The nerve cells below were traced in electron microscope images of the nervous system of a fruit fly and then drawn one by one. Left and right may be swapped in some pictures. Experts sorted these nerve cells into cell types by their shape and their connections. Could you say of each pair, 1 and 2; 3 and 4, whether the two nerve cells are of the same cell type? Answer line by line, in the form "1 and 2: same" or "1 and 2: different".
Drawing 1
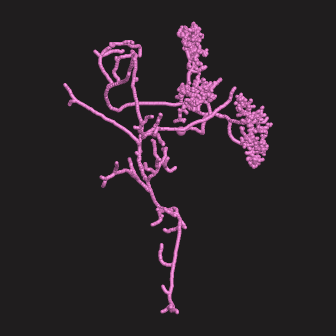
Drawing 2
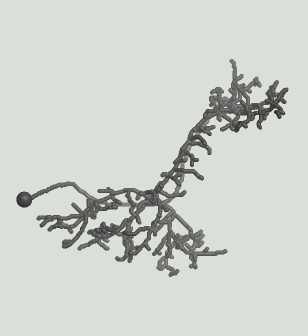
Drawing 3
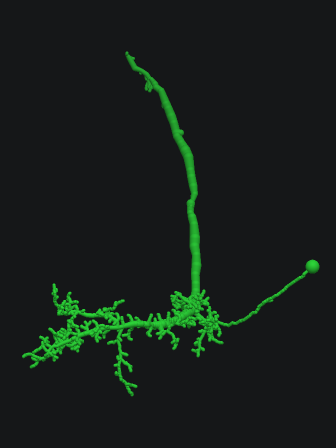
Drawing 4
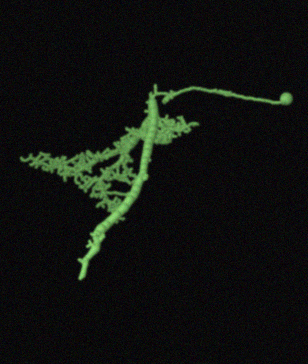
1 and 2: different
3 and 4: same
